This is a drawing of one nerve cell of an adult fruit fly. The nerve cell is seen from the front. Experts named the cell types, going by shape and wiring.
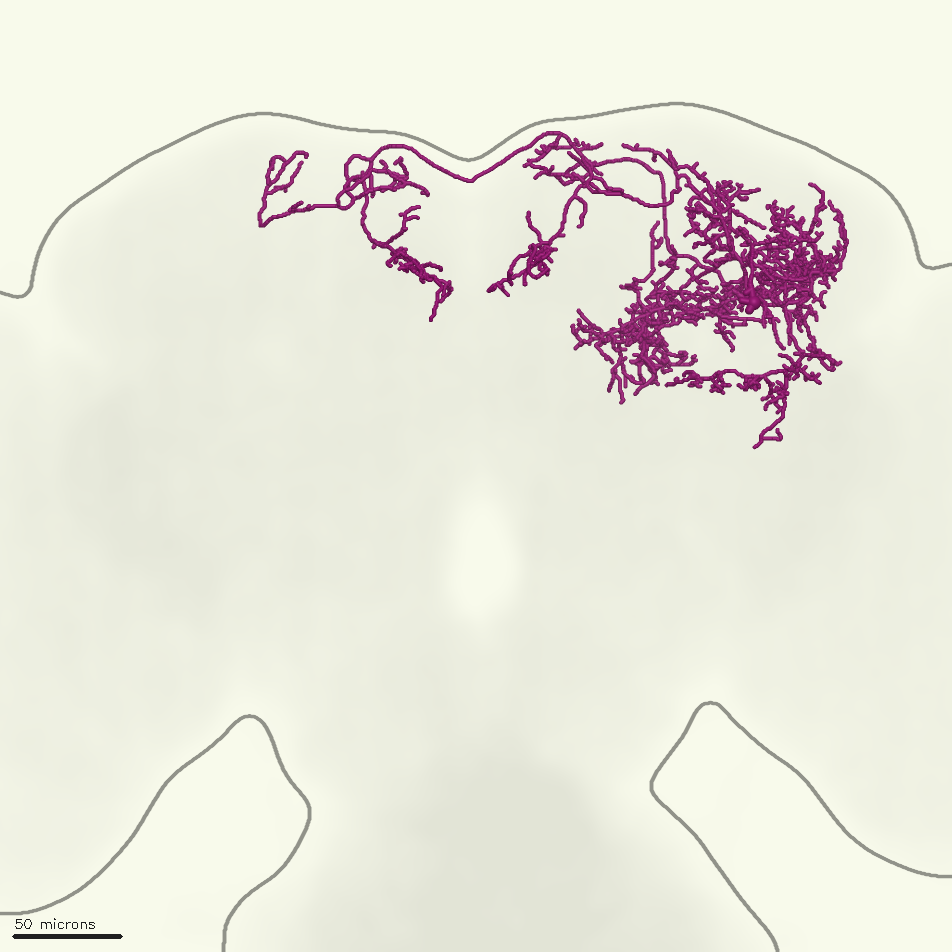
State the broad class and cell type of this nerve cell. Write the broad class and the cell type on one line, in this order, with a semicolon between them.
central-brain intrinsic neuron; SMP026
